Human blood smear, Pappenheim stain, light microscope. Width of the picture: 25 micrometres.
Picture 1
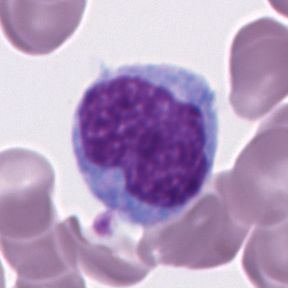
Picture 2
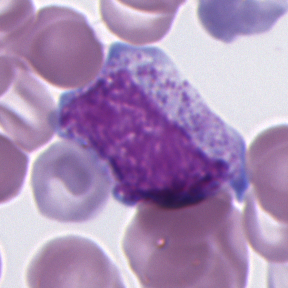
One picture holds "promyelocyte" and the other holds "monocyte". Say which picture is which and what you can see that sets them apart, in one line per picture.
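The cell in picture 1 is a monocyte. The cytoplasm shows no distinct granules.
The cell in picture 2 is a promyelocyte. The cytoplasm holds many fine purple granules.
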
